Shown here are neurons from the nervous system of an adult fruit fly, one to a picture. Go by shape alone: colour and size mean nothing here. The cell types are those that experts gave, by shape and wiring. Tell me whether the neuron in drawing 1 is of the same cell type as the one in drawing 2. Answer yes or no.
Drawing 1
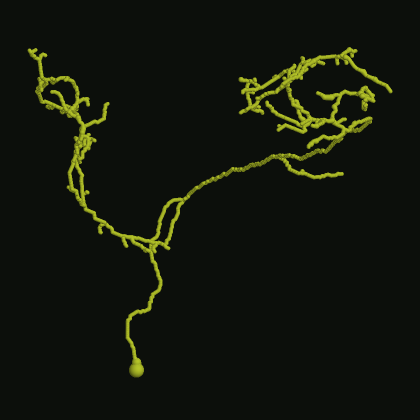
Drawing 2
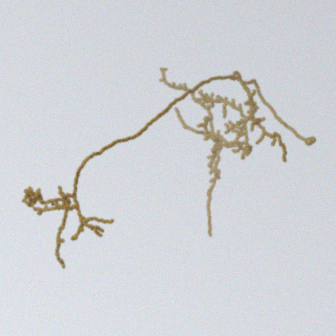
no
